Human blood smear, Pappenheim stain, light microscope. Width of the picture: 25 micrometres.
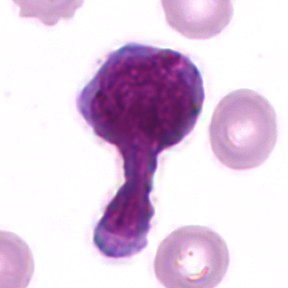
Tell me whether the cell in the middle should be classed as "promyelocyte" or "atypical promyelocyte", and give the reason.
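That's an atypical promyelocyte. Its rounded body sends a narrow stalk downward, and the stalk widens into a club-shaped end at the bottom.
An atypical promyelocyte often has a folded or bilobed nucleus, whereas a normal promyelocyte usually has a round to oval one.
The chromatin looks like a network of strands rather than a smooth, even stain.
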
